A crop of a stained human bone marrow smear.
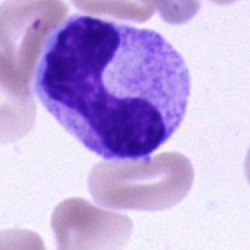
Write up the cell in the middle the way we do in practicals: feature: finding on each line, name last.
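Shape of cell: roughly round, with a smooth outline.
Nucleus: a thick curved band bent around the upper right part of the cell.
Chromatin: dense and dark purple.
Cytoplasm: no vacuoles seen.
Cell type: band neutrophil.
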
